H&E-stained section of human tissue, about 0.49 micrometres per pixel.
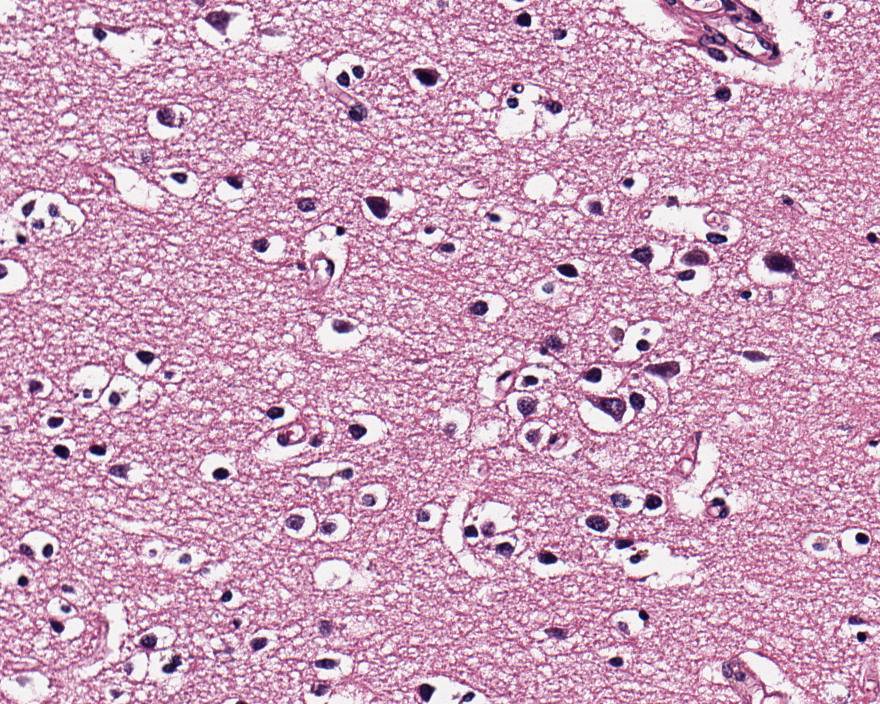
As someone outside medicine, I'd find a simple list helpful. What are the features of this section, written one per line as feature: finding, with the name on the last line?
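Background: pink, finely fibrillary, finely vacuolated
Cells: scattered singly and in small groups
Nuclei: mostly small, round, dark; little visible cytoplasm
Cluster: loose, several cells, just right of centre
Vessel: small, elongated wall nuclei, top right edge
Name: cerebral cortex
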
